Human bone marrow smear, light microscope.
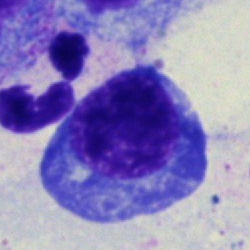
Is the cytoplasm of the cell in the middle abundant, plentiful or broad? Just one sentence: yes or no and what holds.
Yes, the nucleus is surrounded by plentiful cytoplasm.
